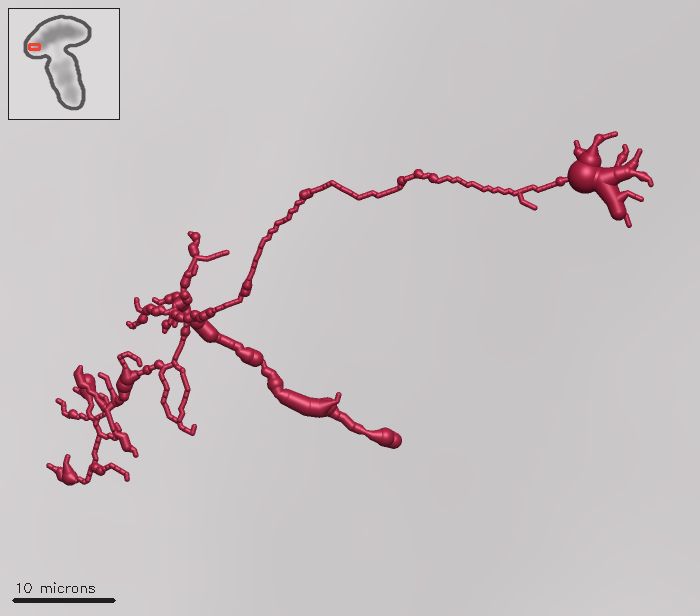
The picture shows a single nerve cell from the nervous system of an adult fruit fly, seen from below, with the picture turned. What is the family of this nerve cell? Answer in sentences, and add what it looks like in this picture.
The family is Dm. Its broad class is optic-lobe intrinsic neuron. It lies in the brain. Its cell body lies at the upper right of the picture. From left to right in the picture it spans about 60 microns.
